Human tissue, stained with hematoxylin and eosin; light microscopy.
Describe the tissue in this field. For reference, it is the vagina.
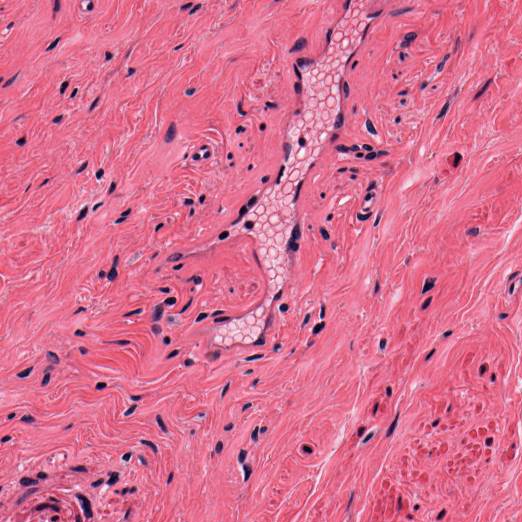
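Pretty much the whole field is dense pink fibrous stroma. The collagen runs in wavy bundles that interlace with one another. Scattered singly among those bundles you'll see small dark nuclei, spindle to oval in shape. And there's no epithelium or gland anywhere in it.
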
